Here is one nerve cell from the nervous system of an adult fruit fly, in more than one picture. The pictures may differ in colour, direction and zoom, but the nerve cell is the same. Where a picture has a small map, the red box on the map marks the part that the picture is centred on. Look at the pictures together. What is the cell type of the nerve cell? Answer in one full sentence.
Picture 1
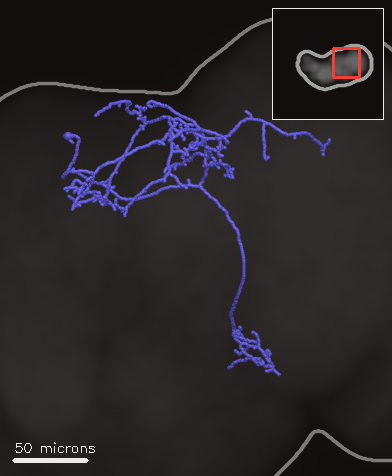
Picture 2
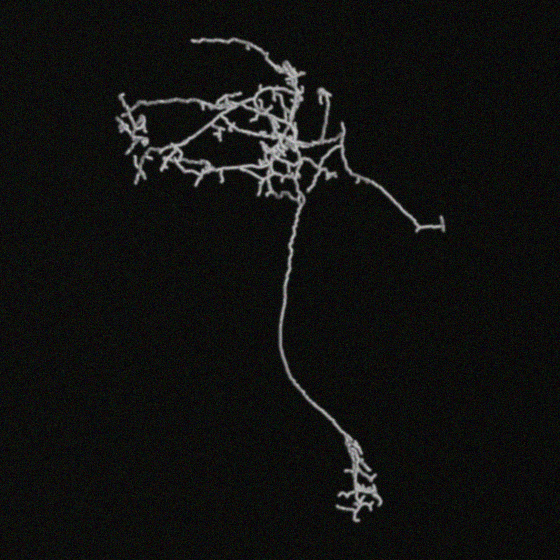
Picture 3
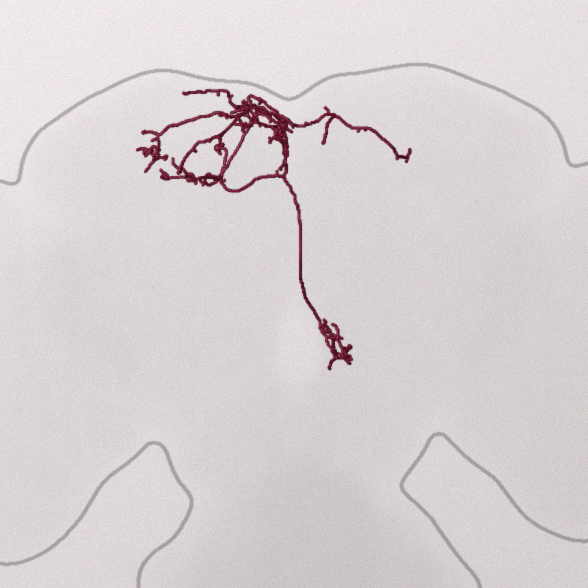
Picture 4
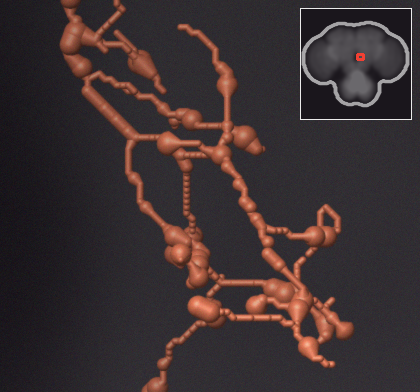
It is as SMP718m that this nerve cell is typed.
